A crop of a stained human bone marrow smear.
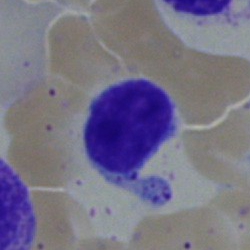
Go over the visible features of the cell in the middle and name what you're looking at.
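Starting with the nucleus, no distinct nucleoli are visible. Moving to the cytoplasm, it is pale blue-grey and shows no vacuoles. At the lower edge of the cell, a small rounded cytoplasmic protrusion extends toward the lower right. The cell is a lymphocyte.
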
